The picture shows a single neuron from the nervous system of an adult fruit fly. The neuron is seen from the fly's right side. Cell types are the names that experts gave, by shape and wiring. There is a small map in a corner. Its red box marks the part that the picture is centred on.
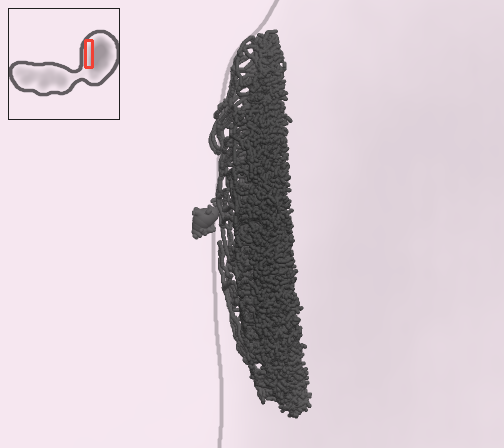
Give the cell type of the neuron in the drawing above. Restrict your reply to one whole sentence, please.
By cell type, this neuron is classified as LPi21.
